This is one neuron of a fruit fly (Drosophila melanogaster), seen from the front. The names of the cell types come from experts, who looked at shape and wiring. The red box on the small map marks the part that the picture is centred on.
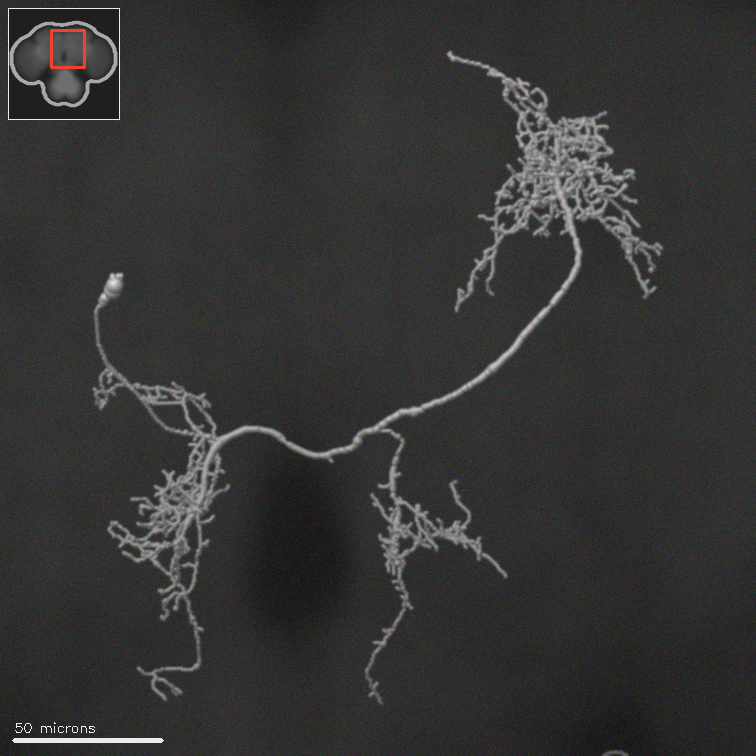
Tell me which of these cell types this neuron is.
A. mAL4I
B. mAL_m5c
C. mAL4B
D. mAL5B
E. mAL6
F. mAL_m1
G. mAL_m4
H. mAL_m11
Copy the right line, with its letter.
H. mAL_m11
